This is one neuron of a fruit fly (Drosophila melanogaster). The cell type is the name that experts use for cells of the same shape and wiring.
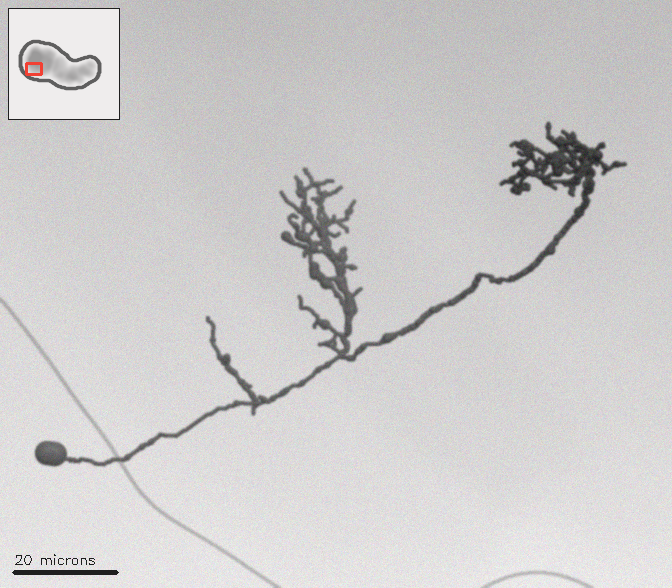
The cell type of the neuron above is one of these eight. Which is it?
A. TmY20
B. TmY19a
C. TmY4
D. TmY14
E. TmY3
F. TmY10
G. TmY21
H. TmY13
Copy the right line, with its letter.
G. TmY21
